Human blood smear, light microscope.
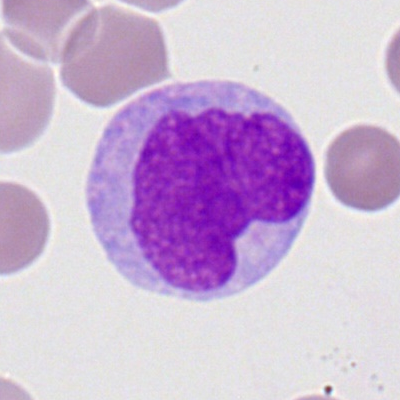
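Monocyte in a stained blood smear. Notice the deep notch on the lower right side of the nucleus. The nucleus sits toward the right, leaving a wider band of cytoplasm on the left. Its chromatin is finely stippled rather than gathered in dense clumps, and the cytoplasm is a pale grey-blue.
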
